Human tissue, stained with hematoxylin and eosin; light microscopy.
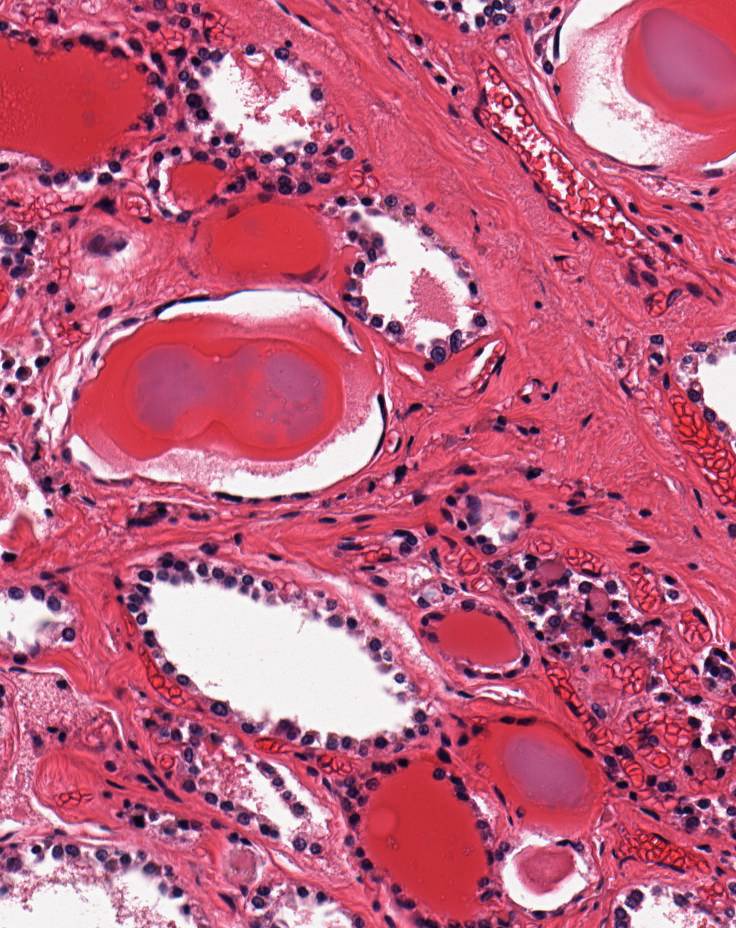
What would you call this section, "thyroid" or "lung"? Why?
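This is thyroid. Many of its closed, rounded follicles are filled with dense, homogeneous, bright red-pink material.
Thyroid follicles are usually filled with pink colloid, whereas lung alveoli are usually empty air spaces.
The lining here is a single layer of low cuboidal to flattened cells.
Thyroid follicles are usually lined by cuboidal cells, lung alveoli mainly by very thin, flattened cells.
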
